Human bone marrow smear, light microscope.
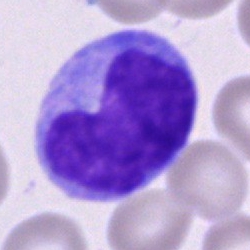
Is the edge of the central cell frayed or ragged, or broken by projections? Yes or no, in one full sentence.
No, the cell lacks a rough edge; its outline is smooth.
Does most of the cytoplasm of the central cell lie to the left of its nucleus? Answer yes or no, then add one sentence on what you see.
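Yes. The widest band of cytoplasm lies at the upper left, beside the notch.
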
